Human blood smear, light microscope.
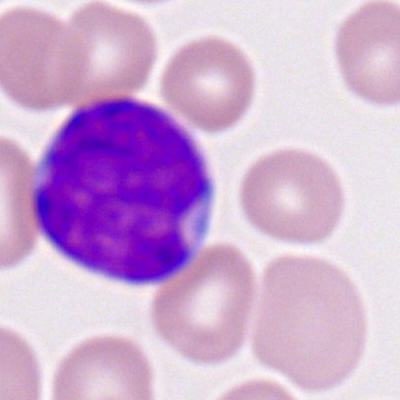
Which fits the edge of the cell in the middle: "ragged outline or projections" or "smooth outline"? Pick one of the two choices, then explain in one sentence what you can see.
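Smooth outline. The cell outline is round with a smooth edge.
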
